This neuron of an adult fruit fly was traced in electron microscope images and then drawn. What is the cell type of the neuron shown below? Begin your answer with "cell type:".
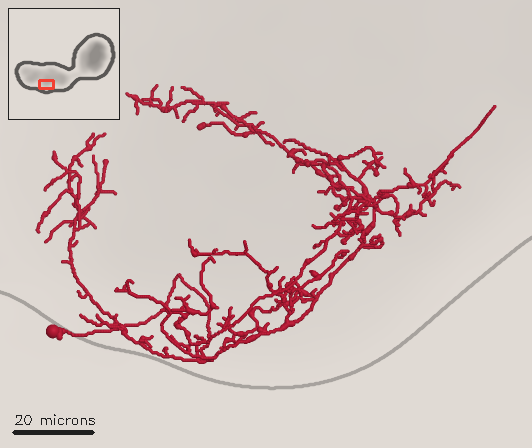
cell type: IN01B037_b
